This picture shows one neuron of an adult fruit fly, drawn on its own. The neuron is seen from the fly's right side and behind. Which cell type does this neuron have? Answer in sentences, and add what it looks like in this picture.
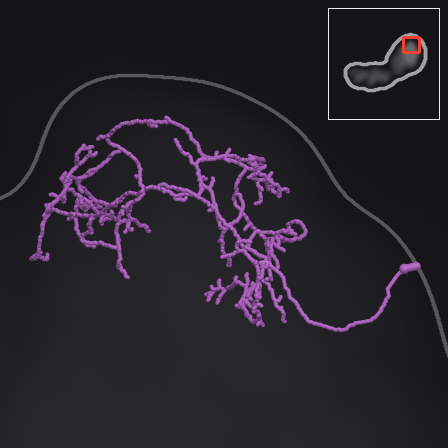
Its cell type is CB0993. It is a central-brain intrinsic neuron. Its cell body lies on the right of the picture. The picture shows dozens of branch ends.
